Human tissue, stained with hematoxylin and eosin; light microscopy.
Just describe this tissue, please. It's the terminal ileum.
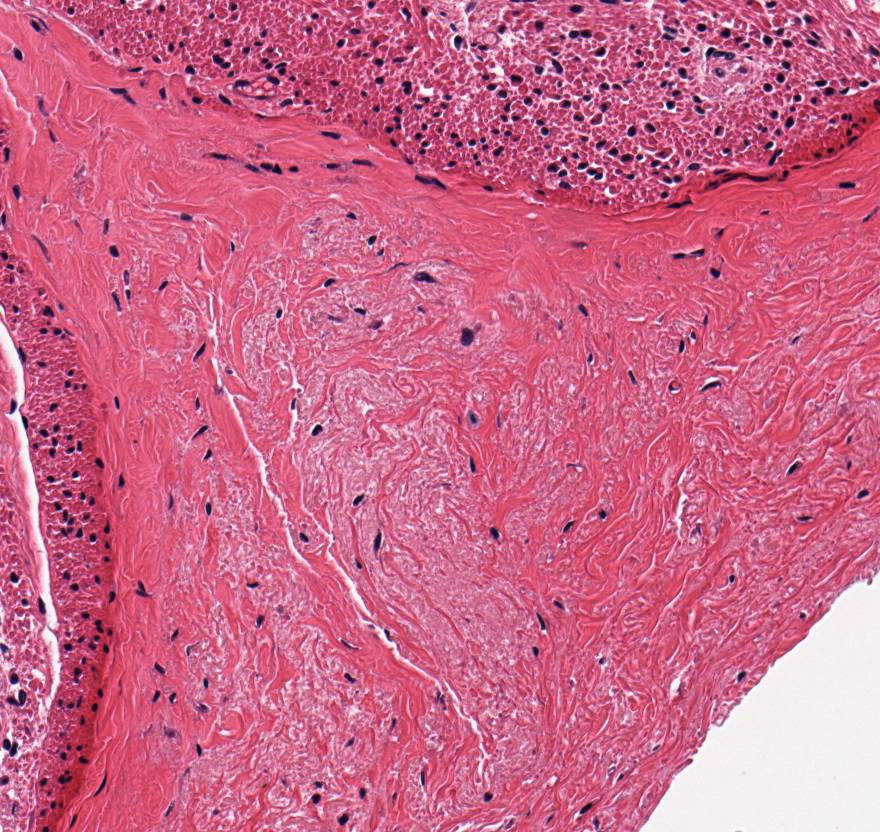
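Broad wedge of pink fibrous tissue occupies most of the field; more cellular tissue lies along top and left edges. Centre of wedge: collagen fibres in wavy, interlacing bundles. Spindle cells with elongated dark nuclei sparsely scattered through the fibrous tissue. Top edge: many small dark nuclei set in finely granular pink material.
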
